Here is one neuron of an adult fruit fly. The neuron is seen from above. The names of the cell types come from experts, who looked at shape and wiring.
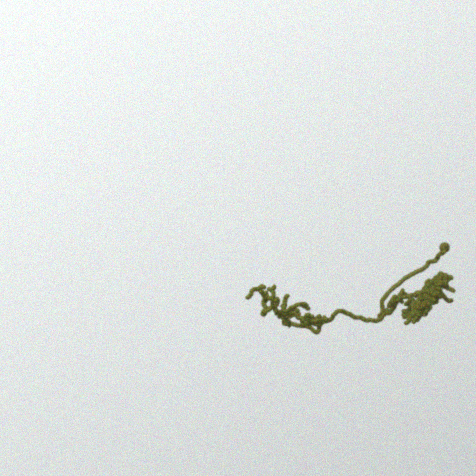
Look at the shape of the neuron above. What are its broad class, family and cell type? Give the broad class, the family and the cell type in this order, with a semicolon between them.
visual projection neuron; LoVP; LoVP30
